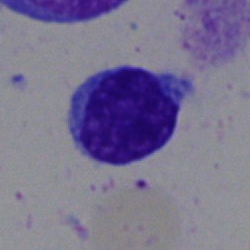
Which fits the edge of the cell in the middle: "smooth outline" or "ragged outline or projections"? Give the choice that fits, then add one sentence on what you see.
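Ragged outline or projections. A small pale-blue bleb projects from the upper right edge of the cell.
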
